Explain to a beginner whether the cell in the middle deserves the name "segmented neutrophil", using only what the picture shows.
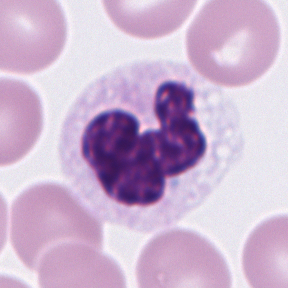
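Check one: the cytoplasm holds fine, faint granules. Check two: that cytoplasm is pale lilac-grey and forms a broad rim around the nucleus on all sides. Verdict: segmented neutrophil fits; basophil does not.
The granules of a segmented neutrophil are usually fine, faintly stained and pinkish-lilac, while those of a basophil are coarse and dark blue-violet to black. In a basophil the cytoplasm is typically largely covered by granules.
Also seen: a roughly round, smooth outline, dark purple, coarsely clumped chromatin, and a nucleus in the middle of the cell, not against one edge.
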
